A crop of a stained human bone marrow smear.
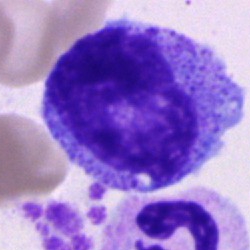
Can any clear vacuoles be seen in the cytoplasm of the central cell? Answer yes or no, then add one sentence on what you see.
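Yes. A single small clear round space sits at the lower edge of the cell beside the nucleus.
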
